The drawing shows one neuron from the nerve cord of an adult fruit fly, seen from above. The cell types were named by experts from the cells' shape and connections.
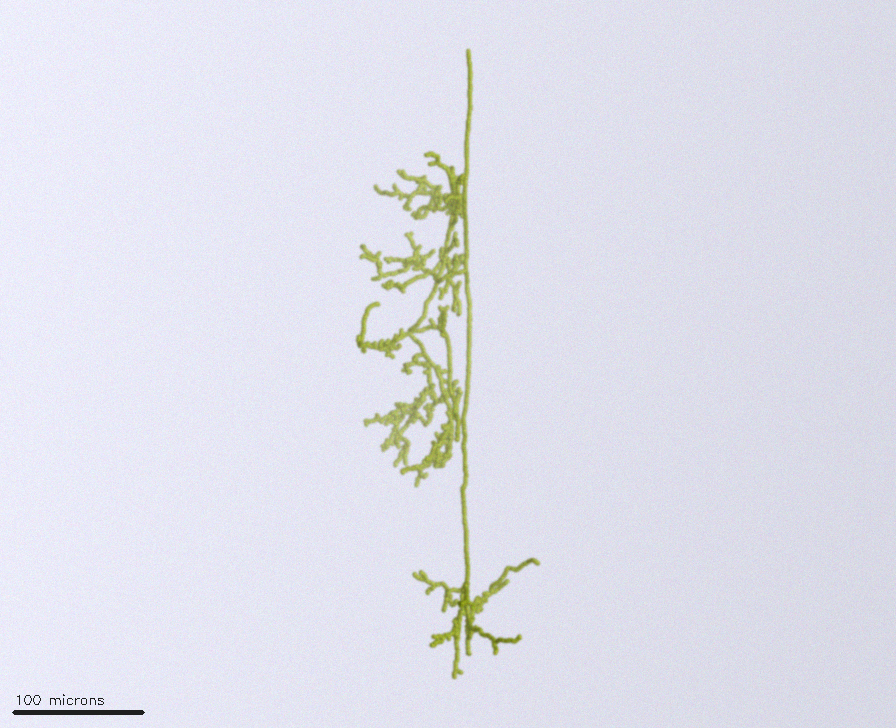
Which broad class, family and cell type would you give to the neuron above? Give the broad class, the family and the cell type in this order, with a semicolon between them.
ascending neuron; hemilineage 05B; AN05B105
